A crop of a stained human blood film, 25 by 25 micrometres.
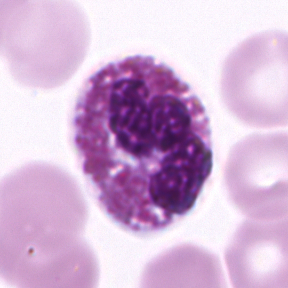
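Eosinophil: coarse reddish-pink granules fill the cytoplasm, yet the outline of the nucleus still shows clearly past them. There are no nucleoli to be seen in the nucleus, and the cell surface is free of projections.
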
